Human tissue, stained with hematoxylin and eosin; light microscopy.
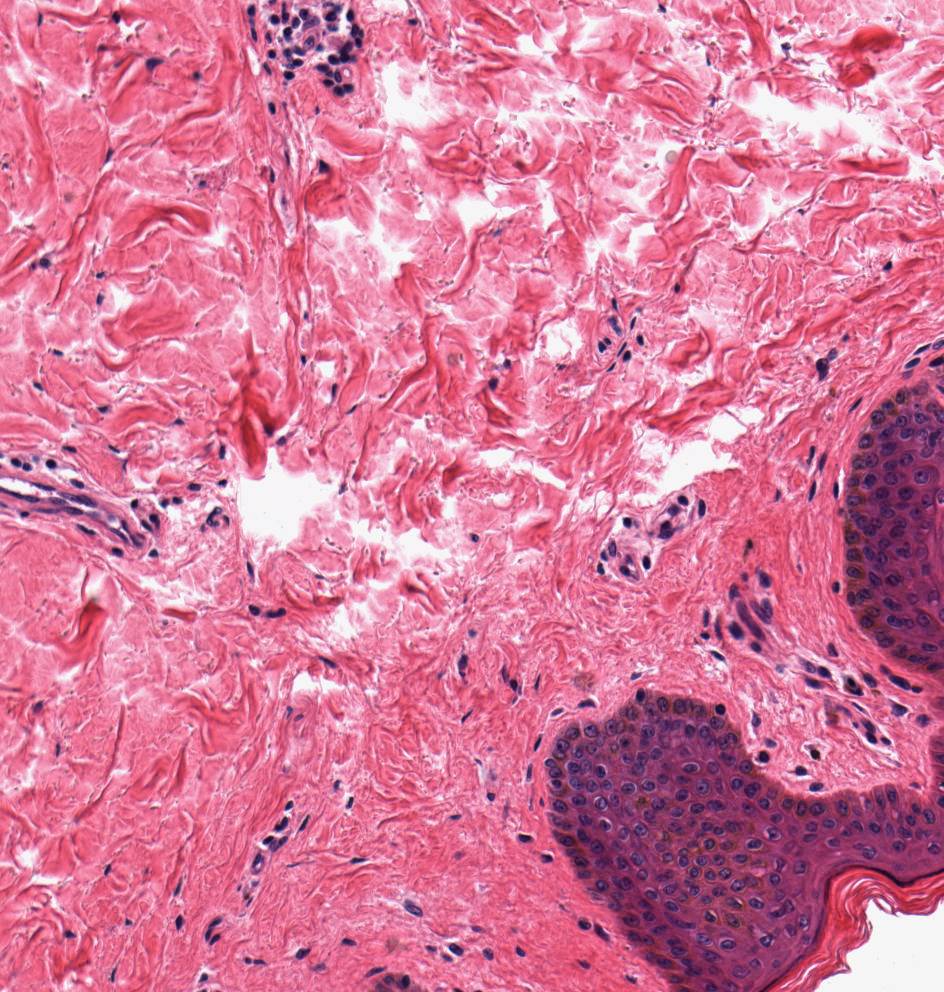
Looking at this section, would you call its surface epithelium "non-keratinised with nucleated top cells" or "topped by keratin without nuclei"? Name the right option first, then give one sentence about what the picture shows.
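Topped by keratin without nuclei. A thin, wavy layer of pink keratin lines the epidermal surface at the lower right edge.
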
